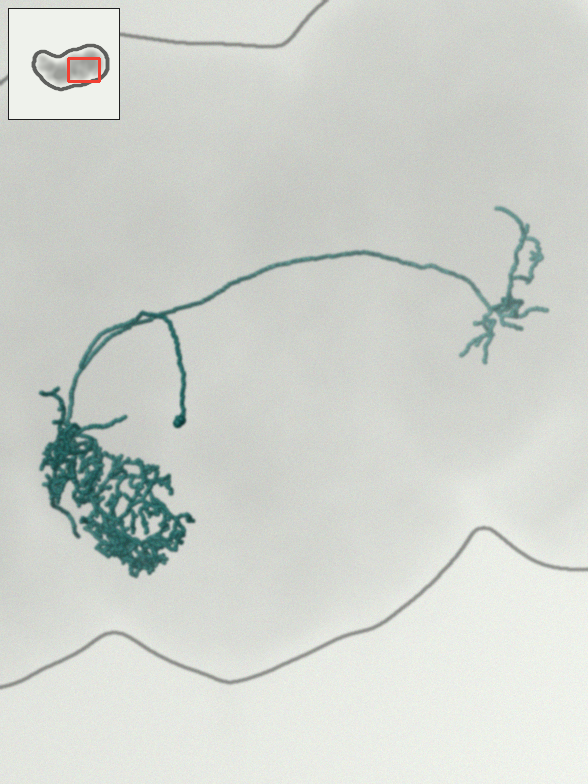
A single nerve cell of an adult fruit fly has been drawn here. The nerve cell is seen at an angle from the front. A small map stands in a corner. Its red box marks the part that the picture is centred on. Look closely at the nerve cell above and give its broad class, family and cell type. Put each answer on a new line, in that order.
central-brain intrinsic neuron
hemilineage VLPa2
CB4248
